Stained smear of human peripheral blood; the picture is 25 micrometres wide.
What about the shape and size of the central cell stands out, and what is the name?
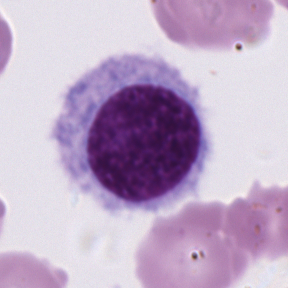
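Starting at the edge: the cell is roughly round, about 14 micrometres across, and its border is finely ragged and fuzzy. Round in outline too is the nucleus, about 10 micrometres across and filling about 60% of the cell's area. It sits off-centre toward the lower right, so the widest band of cytoplasm is left at the upper left. I find no nucleoli in the nucleus, and no vacuoles in the cytoplasm. This is a hairy cell.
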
